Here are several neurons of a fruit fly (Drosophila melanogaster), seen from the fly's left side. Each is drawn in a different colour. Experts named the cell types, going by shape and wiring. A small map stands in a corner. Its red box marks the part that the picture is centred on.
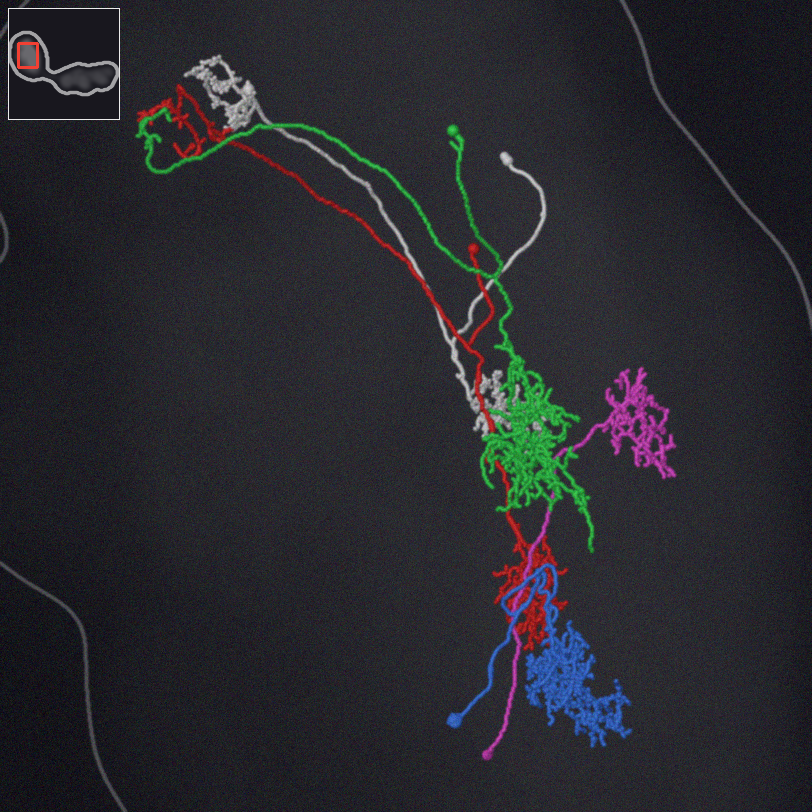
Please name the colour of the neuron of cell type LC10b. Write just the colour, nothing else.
green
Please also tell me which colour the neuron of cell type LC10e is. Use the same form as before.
red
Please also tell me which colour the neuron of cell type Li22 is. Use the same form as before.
magenta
